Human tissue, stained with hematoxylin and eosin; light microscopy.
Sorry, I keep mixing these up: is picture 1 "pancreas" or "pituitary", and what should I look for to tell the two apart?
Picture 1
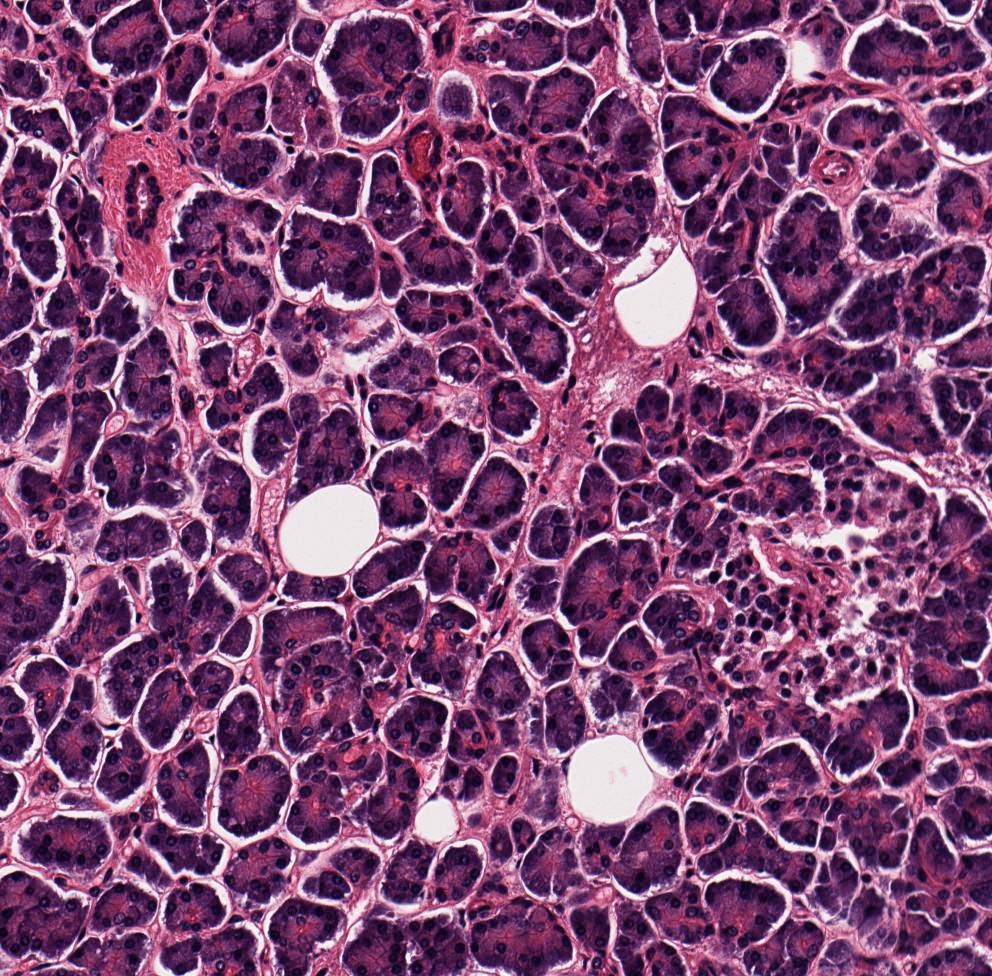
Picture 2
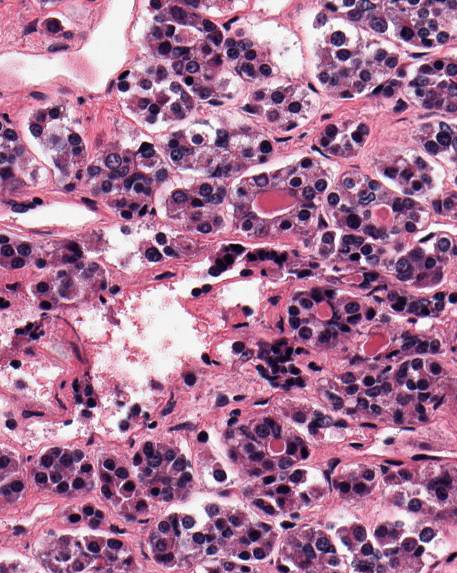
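Let me see: picture 1 is pancreas, picture 2 is pituitary. In the pancreas, pyramidal acinar cells with round basal nuclei converge on tiny central lumens, and no pale, foamy mucous acini appear among them. Up at the upper left, a small slit-like duct sits in a pink fibrous collar. The pituitary instead has nests of cells with mostly round, dark, similar nuclei and a moderate amount of granular pink-purple cytoplasm, divided by thin pink septa holding spindle-shaped nuclei.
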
